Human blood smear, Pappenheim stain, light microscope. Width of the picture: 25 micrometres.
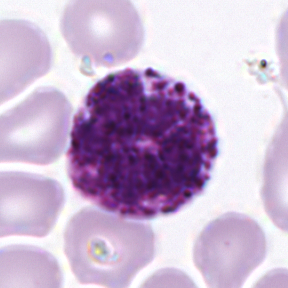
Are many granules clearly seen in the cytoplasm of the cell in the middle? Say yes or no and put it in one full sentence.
Yes, granules are visible in large numbers in its cytoplasm.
